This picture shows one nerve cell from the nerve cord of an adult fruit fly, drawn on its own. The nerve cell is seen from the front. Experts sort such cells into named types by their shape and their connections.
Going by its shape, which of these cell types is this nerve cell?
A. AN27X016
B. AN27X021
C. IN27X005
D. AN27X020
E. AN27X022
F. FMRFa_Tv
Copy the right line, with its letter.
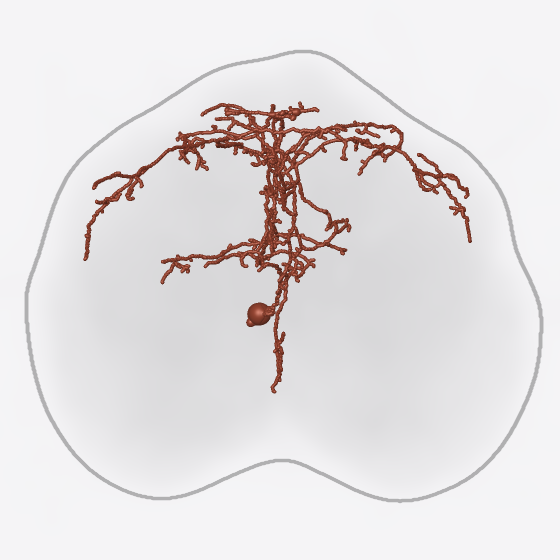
F. FMRFa_Tv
